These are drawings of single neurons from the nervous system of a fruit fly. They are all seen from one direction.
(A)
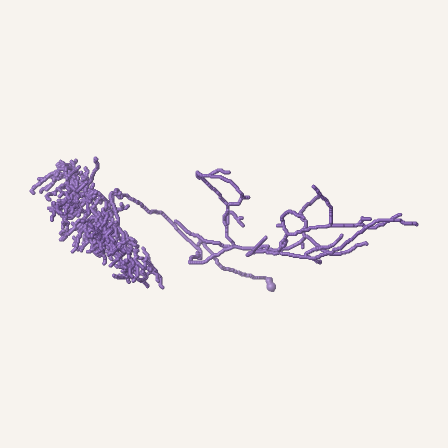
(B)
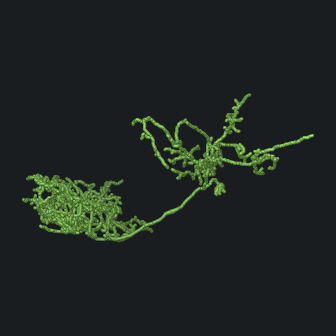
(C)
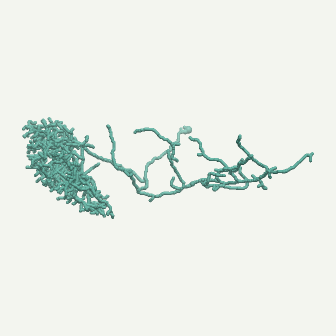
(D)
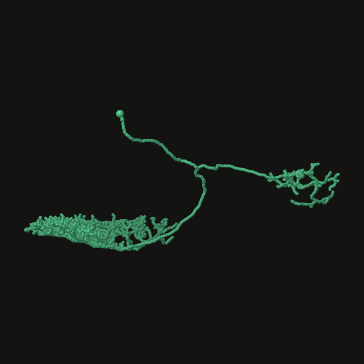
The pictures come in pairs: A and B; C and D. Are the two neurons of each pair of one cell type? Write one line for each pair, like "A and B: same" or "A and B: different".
A and B: different
C and D: different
